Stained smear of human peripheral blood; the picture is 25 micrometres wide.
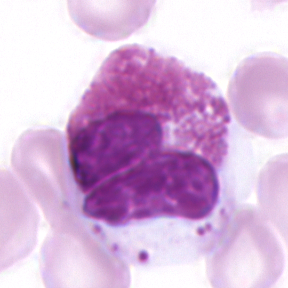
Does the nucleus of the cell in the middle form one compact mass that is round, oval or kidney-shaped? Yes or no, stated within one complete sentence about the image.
No, this cell's nucleus is lobed instead of forming a single mass.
